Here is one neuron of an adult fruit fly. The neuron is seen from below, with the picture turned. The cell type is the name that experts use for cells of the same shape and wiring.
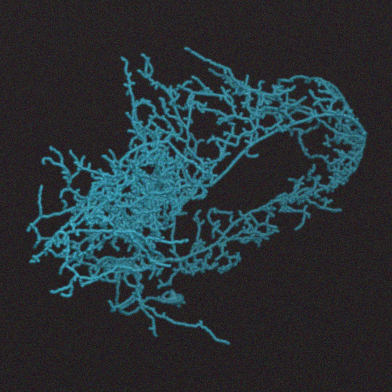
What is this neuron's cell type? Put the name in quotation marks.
"SMP543"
